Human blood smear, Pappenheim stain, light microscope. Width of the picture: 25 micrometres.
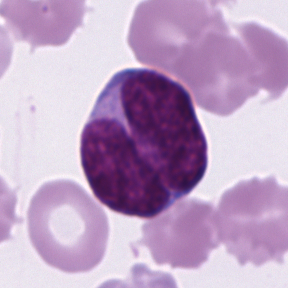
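Myeloblast with a smooth, rounded outline and no projections from its surface. Its nucleus, about 13 by 11 micrometres, is deeply cleft into two lobes by a groove entering from the upper left, and shows no nucleoli. The cytoplasm is a scant pale bluish rim, widest at the upper left.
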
